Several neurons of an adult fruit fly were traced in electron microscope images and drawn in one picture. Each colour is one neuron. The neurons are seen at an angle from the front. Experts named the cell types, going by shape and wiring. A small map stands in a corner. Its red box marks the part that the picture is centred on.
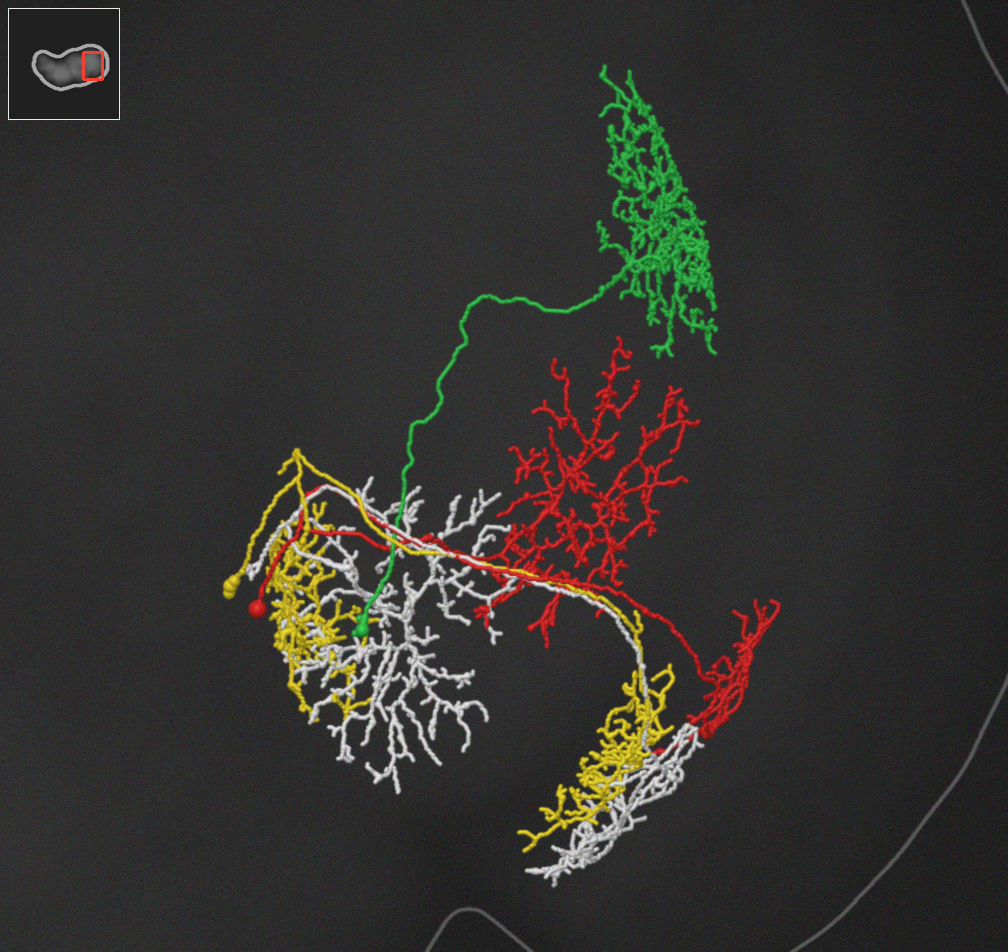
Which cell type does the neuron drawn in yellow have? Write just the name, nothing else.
MeLo13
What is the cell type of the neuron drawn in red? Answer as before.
MeLo12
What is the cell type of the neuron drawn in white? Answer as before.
MeLo10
